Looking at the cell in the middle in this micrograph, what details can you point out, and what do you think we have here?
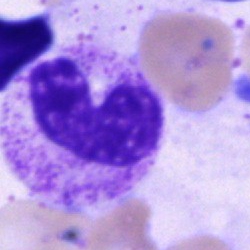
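Looking at the middle cell, the outline is roughly round. The nucleus is kidney-shaped, notch at the top. Its chromatin is dark purple, coarsely clumped, with small paler patches. Outside the cell, similar purple granules lie scattered on the background. I'd name it a band neutrophil.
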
